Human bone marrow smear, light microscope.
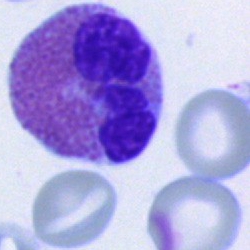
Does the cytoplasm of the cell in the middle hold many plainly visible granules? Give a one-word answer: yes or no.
Yes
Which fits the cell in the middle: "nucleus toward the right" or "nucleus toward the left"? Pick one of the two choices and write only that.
Nucleus toward the right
